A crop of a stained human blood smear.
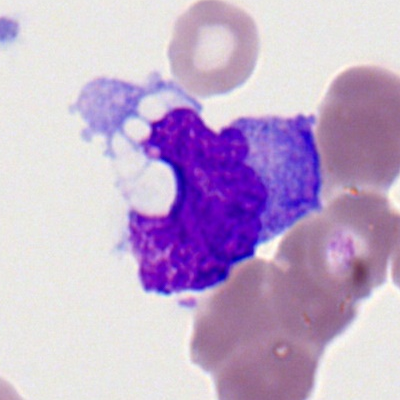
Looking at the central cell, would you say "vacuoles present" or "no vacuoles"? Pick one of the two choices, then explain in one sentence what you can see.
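Vacuoles present. Several clear round vacuoles lie along the left side of the nucleus.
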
